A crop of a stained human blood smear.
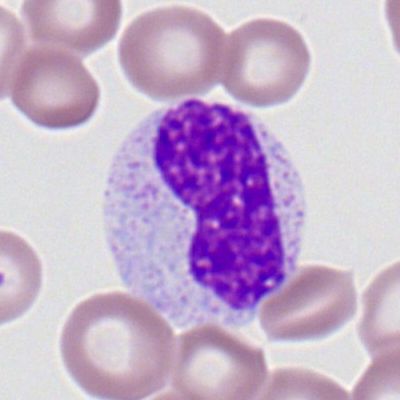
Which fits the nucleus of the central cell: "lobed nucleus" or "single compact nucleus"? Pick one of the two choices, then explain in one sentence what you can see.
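Single compact nucleus. The nucleus is indented on its left side, giving it a bean shape.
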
